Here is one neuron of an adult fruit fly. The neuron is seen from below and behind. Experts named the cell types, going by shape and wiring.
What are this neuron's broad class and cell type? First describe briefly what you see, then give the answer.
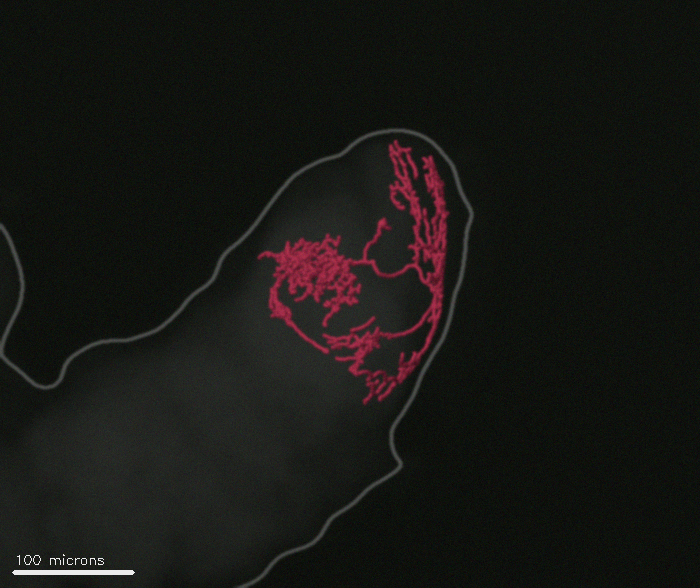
The cell body can be seen in the middle of the picture. From top to bottom in the picture it spans about 200 microns. This is a visual centrifugal neuron. Its cell type is aMe30.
